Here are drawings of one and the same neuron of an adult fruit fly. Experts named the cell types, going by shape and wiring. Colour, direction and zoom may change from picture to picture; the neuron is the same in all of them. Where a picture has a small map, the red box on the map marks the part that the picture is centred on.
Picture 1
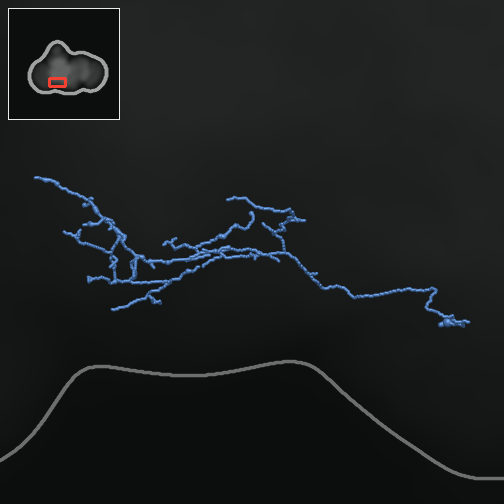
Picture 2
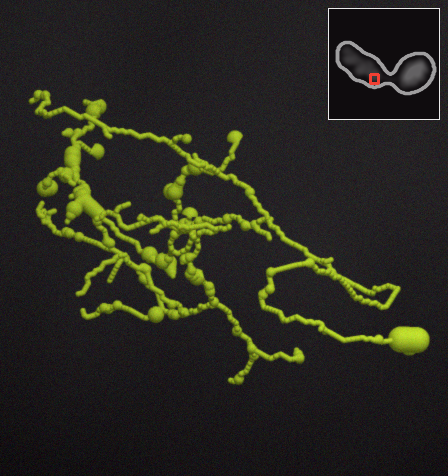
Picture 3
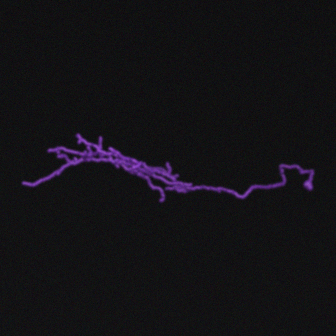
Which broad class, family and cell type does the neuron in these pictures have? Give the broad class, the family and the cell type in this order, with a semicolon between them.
nerve-cord intrinsic neuron; hemilineage 14A; IN14A123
